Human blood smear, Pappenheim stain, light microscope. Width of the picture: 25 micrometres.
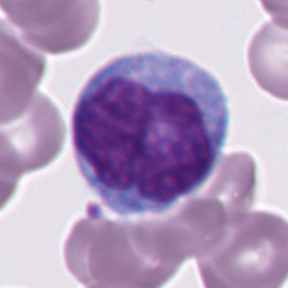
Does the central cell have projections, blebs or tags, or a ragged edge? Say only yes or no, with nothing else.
No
